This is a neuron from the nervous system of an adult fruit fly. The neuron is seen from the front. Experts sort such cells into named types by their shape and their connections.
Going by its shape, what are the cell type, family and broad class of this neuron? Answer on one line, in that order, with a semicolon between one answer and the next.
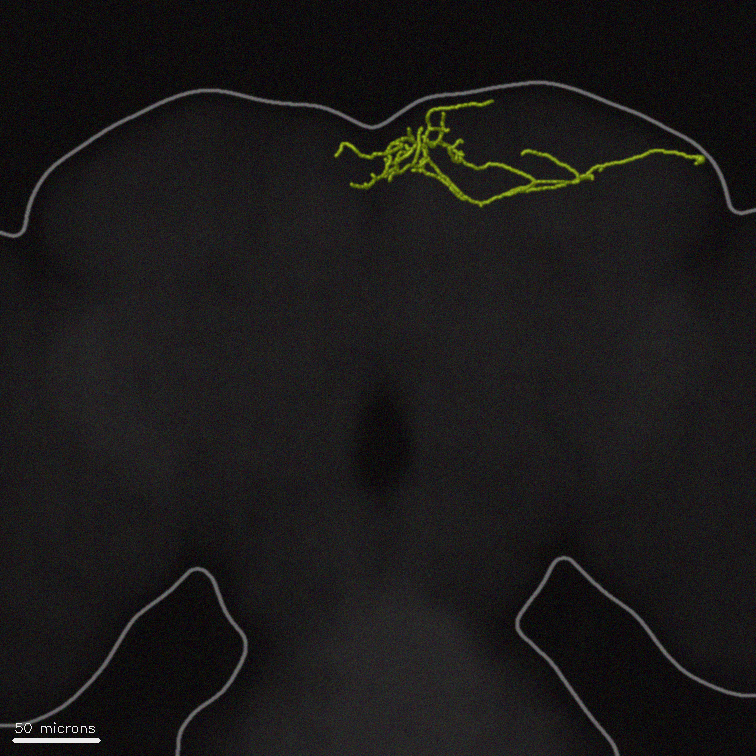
CB4091; hemilineage SLPpl1; central-brain intrinsic neuron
